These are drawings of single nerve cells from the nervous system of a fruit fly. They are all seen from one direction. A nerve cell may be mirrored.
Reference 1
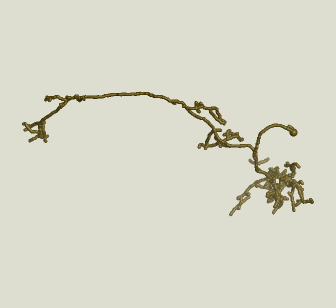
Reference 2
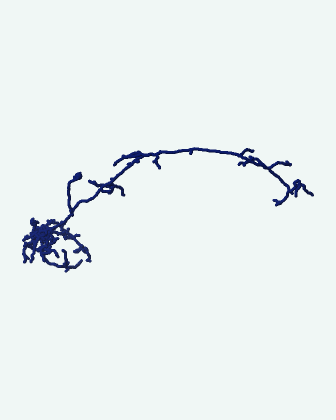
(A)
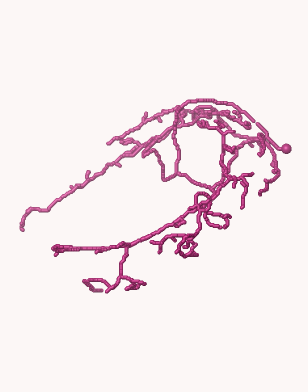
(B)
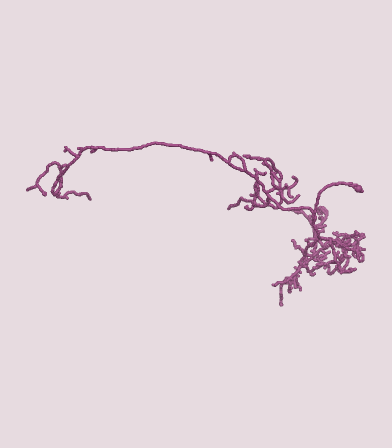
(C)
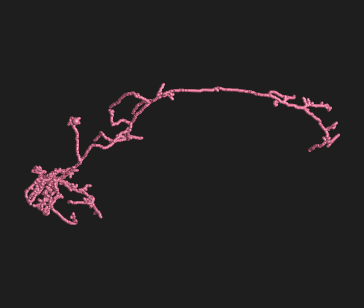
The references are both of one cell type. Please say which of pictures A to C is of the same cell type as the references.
C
